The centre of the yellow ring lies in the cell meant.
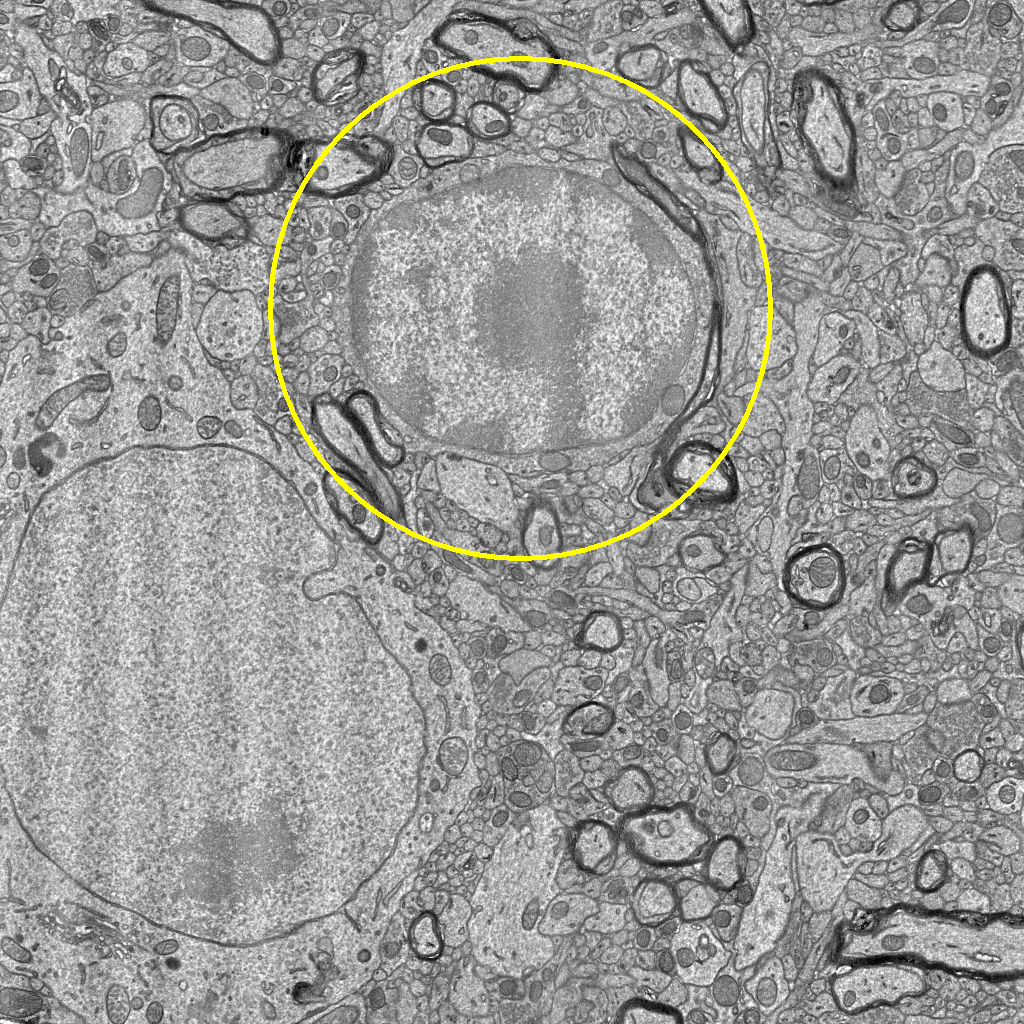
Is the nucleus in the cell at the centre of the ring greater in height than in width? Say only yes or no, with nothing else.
No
